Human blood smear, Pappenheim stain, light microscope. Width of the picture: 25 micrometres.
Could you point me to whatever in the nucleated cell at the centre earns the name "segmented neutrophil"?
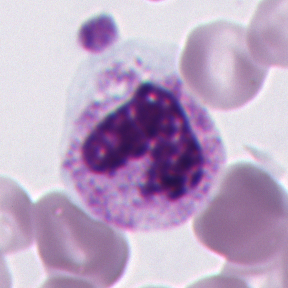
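First item, the chromatin: it is dark purple and dense, which goes with a segmented neutrophil.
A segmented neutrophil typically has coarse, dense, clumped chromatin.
Second item, the cytoplasm: it is plentiful and pale. Third item, the granules: fine purple granules are scattered through the cytoplasm, more sparsely in its upper left part.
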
